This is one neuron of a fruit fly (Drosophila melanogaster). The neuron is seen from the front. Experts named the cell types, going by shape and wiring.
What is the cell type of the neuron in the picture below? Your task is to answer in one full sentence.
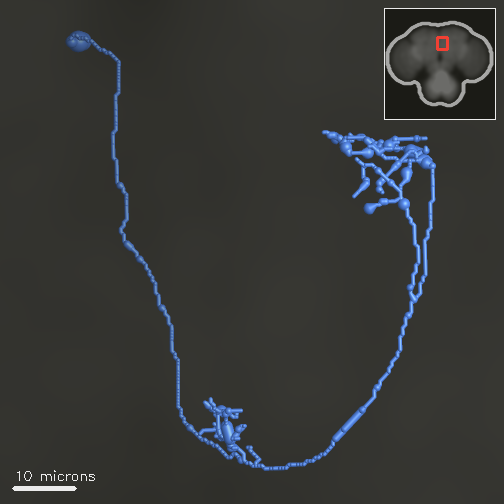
The neuron is typed under the name vDeltaA_b.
